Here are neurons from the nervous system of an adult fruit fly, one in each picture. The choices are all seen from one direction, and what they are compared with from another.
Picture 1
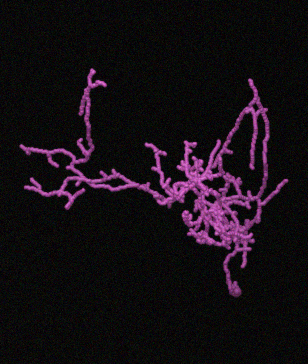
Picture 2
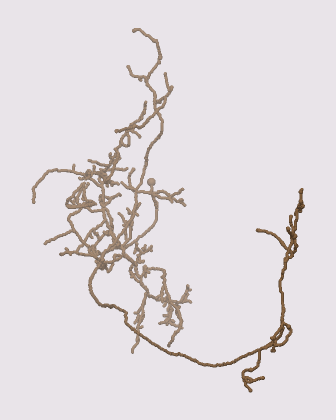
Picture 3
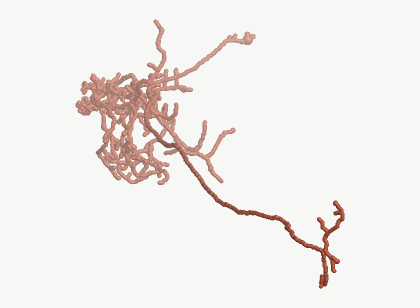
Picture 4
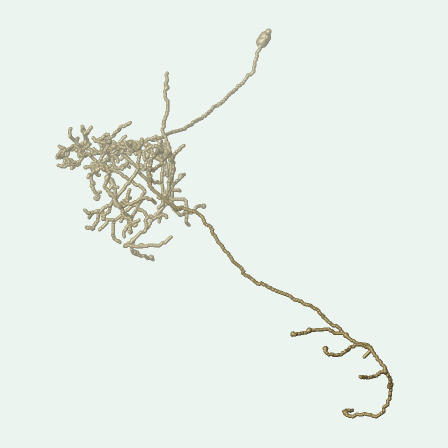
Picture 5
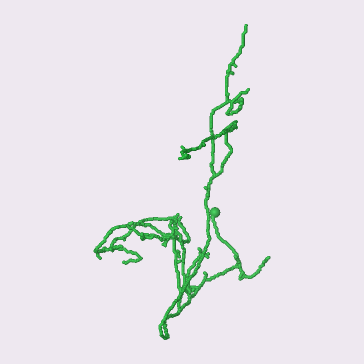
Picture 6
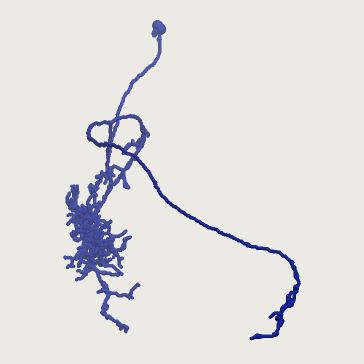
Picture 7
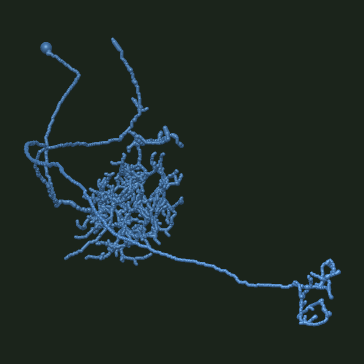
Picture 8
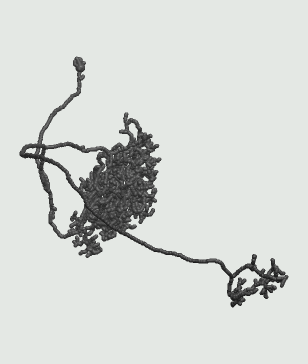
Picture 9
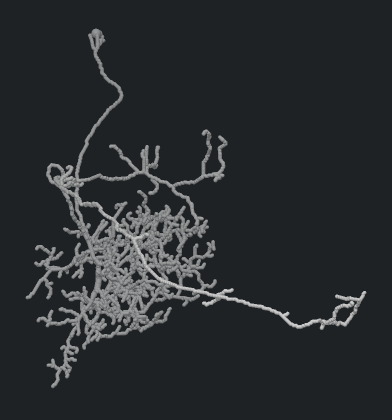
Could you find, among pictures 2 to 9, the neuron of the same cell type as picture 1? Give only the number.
5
